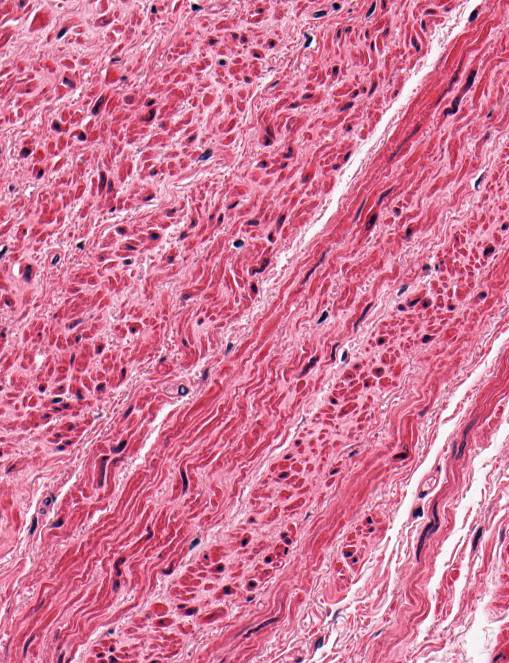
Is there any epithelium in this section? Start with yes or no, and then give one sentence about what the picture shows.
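No. No epithelium is present anywhere in the field.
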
